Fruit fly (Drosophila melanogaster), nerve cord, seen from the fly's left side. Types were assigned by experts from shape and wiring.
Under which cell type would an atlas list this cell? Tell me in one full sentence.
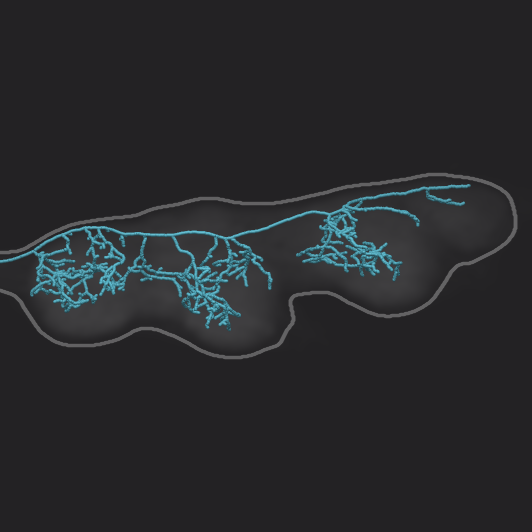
This neuron is typed as DNg100.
